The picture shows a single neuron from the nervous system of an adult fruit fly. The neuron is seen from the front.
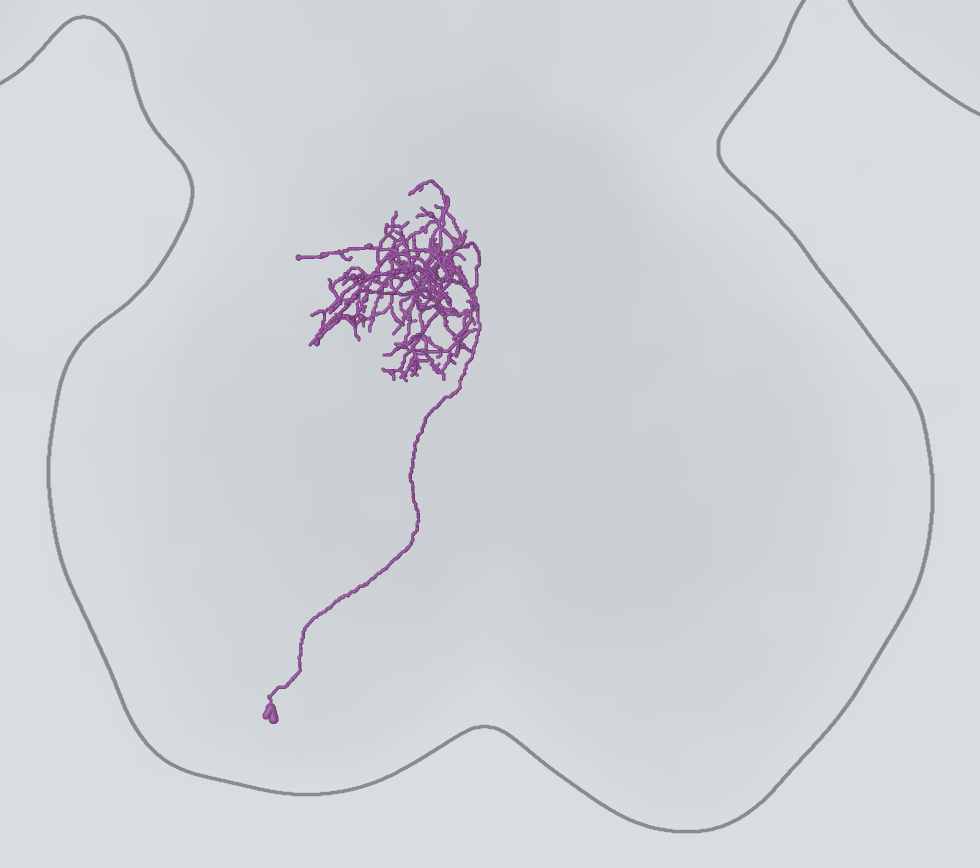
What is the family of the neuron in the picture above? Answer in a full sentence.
The family is hemilineage 12A.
